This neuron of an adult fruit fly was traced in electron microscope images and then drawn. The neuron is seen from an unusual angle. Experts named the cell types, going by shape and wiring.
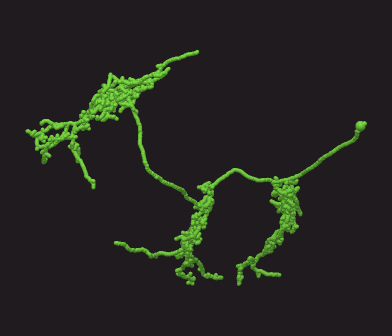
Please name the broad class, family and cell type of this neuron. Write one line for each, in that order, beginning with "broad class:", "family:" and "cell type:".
broad class: central-brain intrinsic neuron
family: hemilineage CREa1_ventral
cell type: mAL_m1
